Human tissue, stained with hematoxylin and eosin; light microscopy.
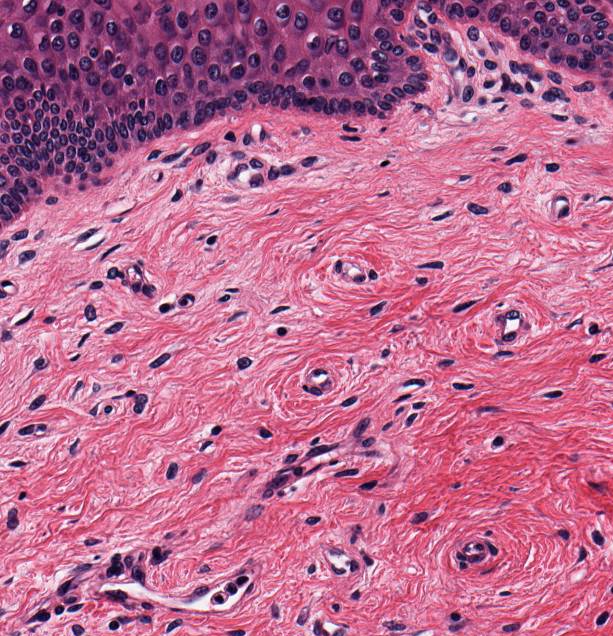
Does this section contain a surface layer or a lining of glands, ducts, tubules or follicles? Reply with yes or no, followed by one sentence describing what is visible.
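Yes. A band of epithelium lies along the top edge of the field, and fibrous stroma fills the rest below it.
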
